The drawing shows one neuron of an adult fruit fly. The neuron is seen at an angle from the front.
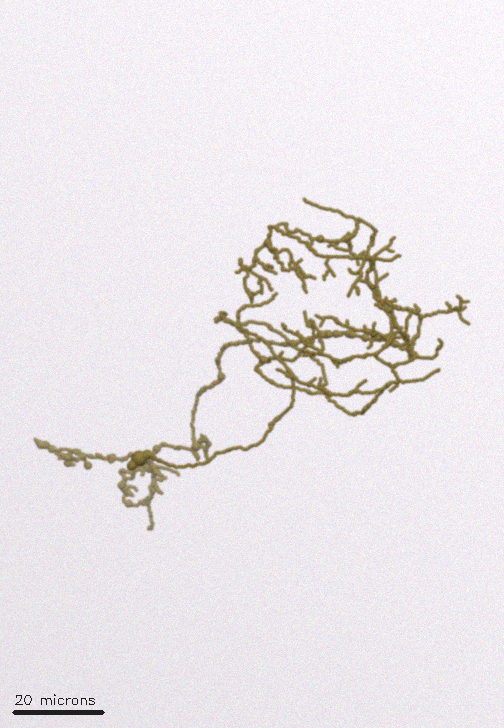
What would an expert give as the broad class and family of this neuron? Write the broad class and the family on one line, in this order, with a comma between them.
central-brain intrinsic neuron, hemilineage AOTUv4_dorsal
